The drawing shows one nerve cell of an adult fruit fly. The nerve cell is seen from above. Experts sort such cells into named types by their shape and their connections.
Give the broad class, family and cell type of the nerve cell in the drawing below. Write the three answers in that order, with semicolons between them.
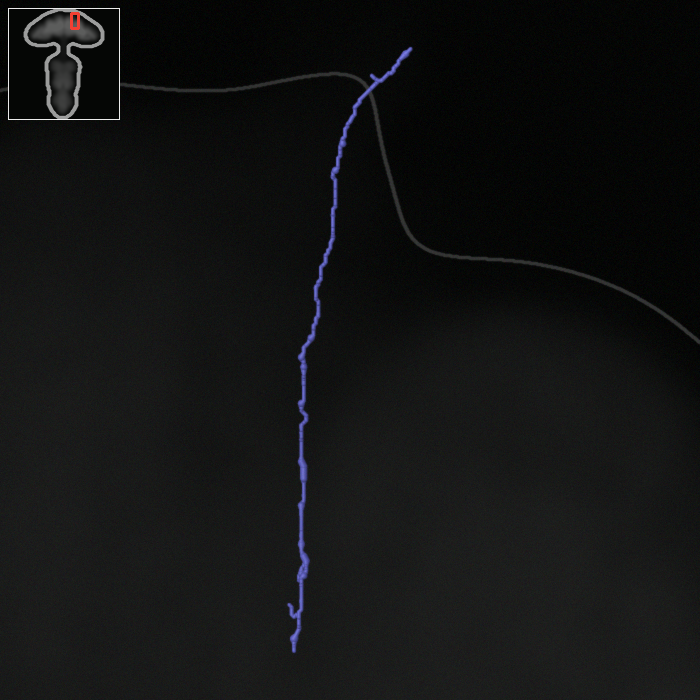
sensory neuron entering the brain; class mechanosensory; JO-B2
